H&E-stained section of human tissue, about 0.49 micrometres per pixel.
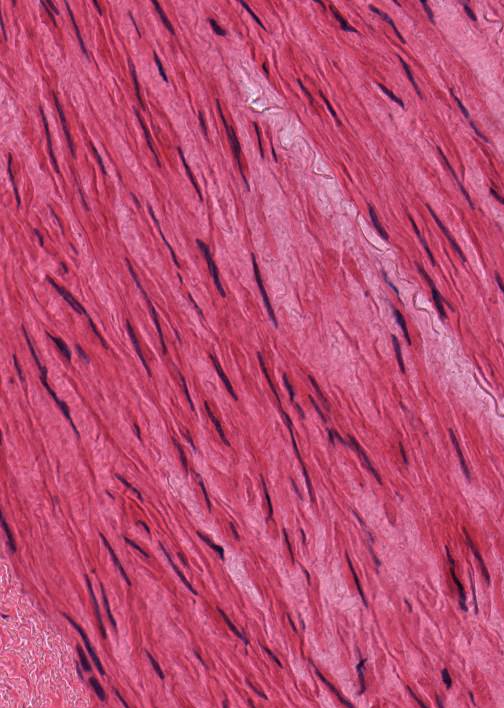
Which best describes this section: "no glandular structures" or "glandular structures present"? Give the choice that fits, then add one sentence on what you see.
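No glandular structures. No epithelium, glands or fat cells are present anywhere in the field.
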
